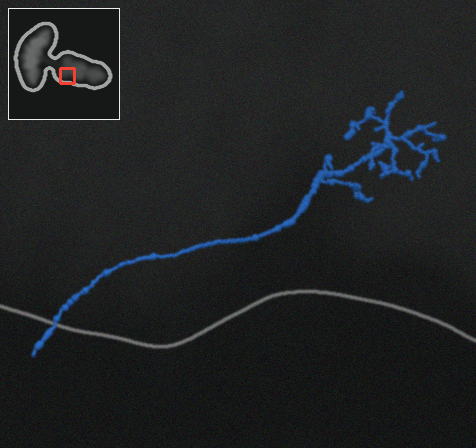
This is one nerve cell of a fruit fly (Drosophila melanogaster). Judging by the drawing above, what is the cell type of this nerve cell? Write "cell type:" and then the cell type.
cell type: SNta14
